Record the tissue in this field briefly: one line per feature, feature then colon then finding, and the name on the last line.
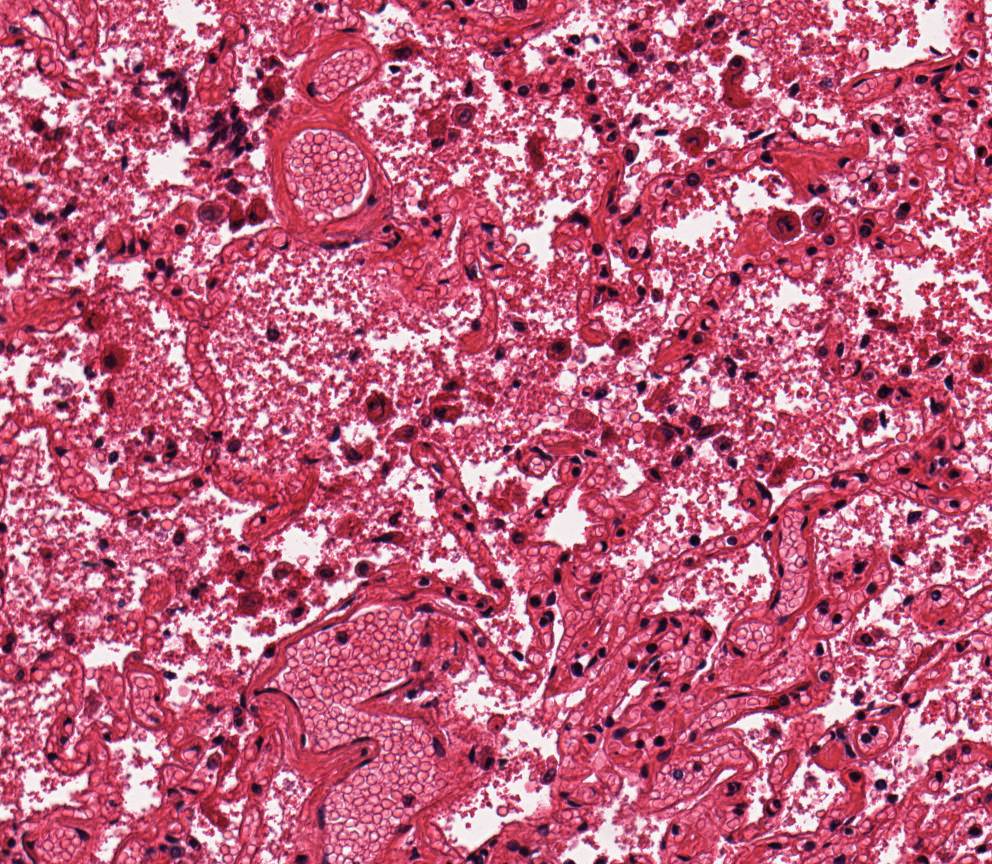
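Septa: thin, branching and pink, a network outlining irregular spaces across the field
Capillaries: in the septa, distended with rows of packed red blood cells, clearest lower right
Nuclei: small, dark, oval to elongated, within the septa
Fat cells: none
Name: lung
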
